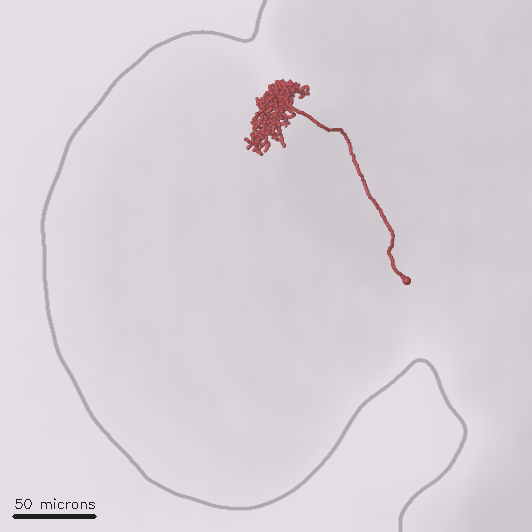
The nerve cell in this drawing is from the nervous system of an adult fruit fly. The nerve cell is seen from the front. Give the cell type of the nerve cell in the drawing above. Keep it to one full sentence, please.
The cell type that this nerve cell has is Li25.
